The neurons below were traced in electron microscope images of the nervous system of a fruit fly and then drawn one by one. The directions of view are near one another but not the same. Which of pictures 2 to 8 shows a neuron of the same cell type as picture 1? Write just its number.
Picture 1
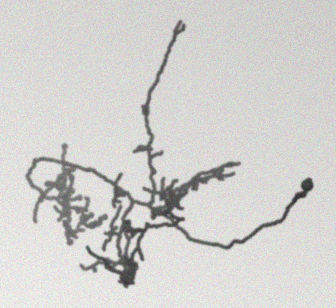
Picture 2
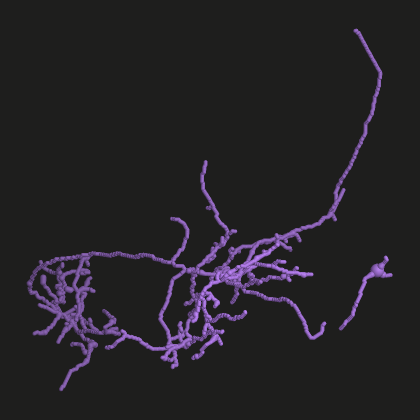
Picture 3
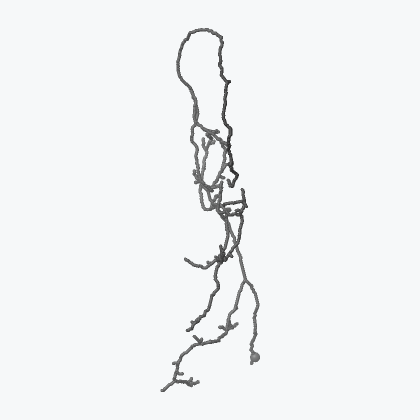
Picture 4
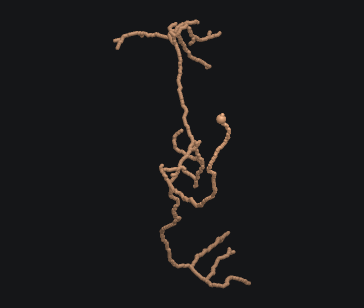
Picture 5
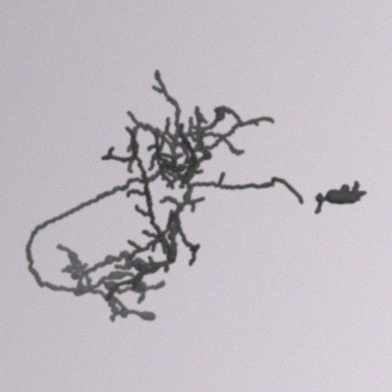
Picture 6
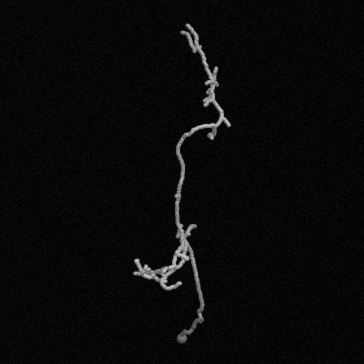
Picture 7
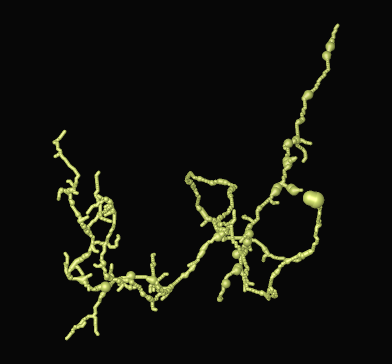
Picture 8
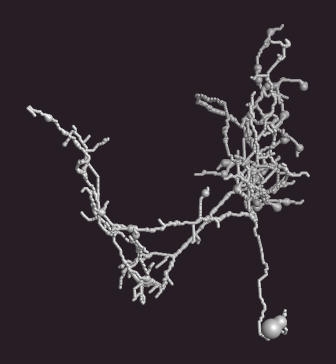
2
